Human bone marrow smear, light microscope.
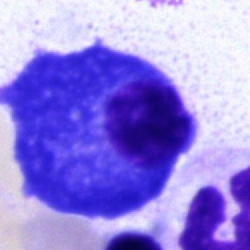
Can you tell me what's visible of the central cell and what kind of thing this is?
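This roughly round cell has small blunt bumps along its top and left edges. Its nucleus lies off-centre, toward the right side. The cytoplasm stains deep blue and holds scattered small pale spots. The cell is a plasma cell.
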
